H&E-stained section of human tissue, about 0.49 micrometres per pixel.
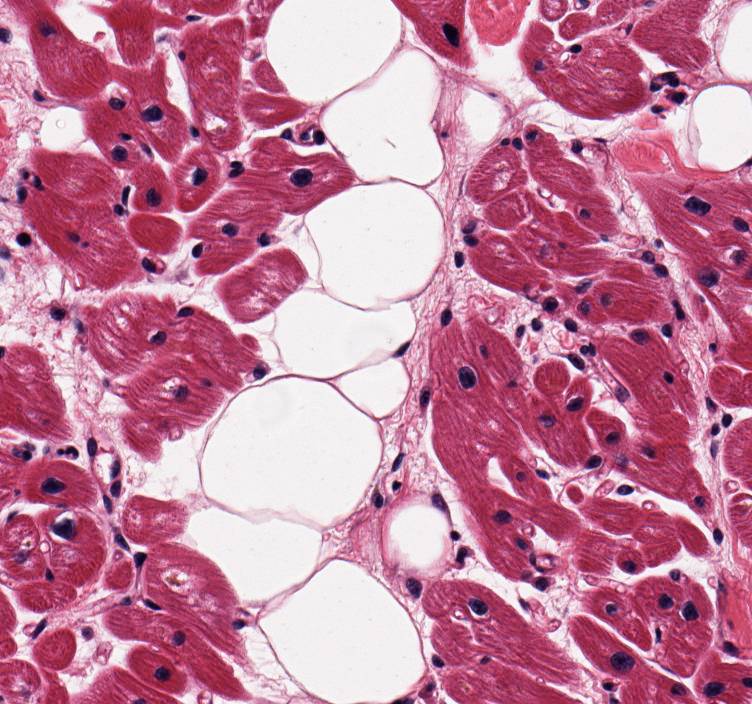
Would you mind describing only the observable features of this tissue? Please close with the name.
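A band of big fat cells runs top to bottom just left of centre, splitting the muscle fibres into two masses. The fibres are cut in varied planes, with many rounded cross-sections at the lower left. Each has one oval nucleus in the middle of its cytoplasm, and several have a pale clear zone beside it. It's atrial appendage of the heart.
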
